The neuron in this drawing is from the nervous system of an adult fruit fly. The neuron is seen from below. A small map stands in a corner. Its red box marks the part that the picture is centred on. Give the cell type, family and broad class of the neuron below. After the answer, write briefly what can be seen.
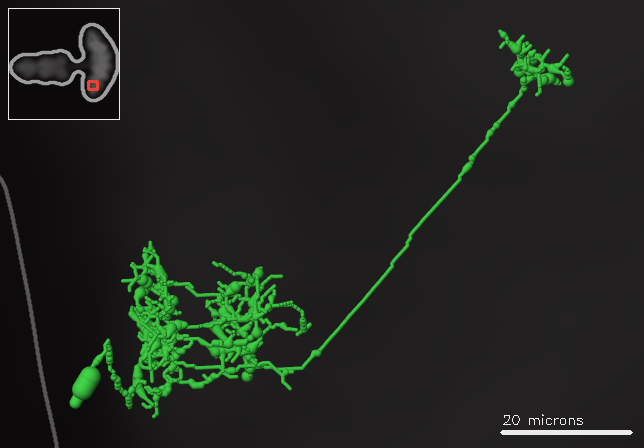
Its cell type is Tlp12. Its family is Tlp. This is an optic-lobe intrinsic neuron. It is in the brain and does not reach the nerve cord. From left to right in the picture it spans about 75 microns. The picture shows dozens of branch ends.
